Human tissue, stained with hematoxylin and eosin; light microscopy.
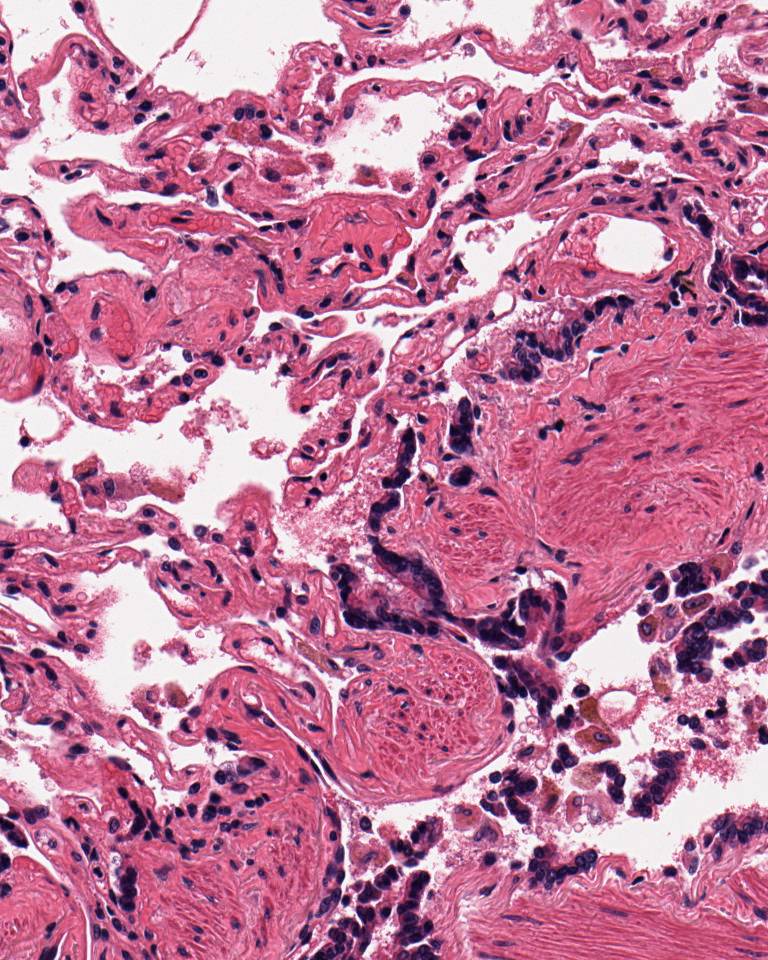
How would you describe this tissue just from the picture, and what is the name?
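Look first at the upper and left parts, where a lacy network of thin septa surrounds empty airspaces. At the lower right, rounded cells with golden-brown pigment in their cytoplasm lie free within those airspaces. There are no fat cells anywhere. This tissue is lung.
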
